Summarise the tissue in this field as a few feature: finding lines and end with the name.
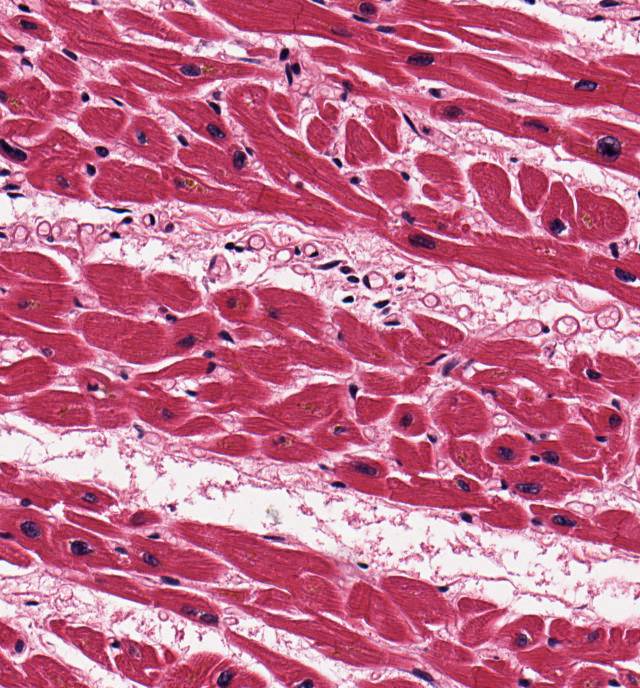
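Arrangement: bands running diagonally, upper left to lower right
Fibres: branching and joining, not separate parallel cylinders
Granules: fine, golden-brown, in the cytoplasm close to many nuclei
Cytoplasm: deep, even eosin red
Name: left ventricle of the heart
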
